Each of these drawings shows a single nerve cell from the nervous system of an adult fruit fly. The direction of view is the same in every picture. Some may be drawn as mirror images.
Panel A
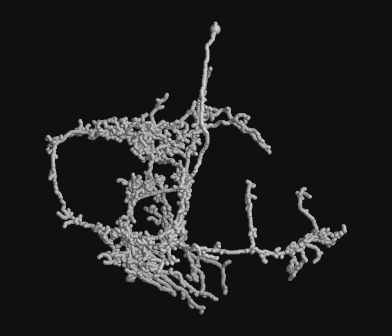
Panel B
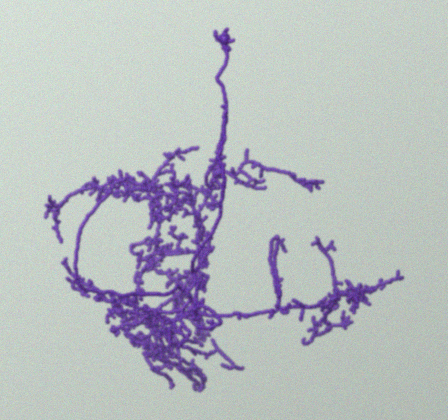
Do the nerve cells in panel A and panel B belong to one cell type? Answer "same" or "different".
same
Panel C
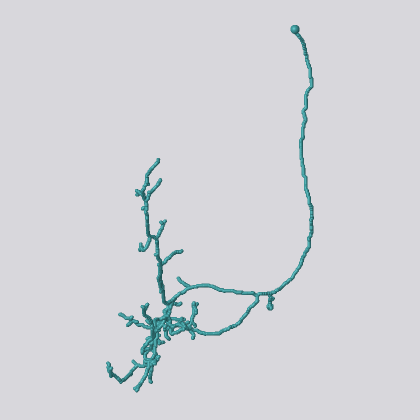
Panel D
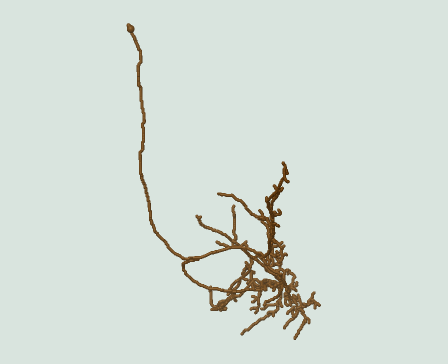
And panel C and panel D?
same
